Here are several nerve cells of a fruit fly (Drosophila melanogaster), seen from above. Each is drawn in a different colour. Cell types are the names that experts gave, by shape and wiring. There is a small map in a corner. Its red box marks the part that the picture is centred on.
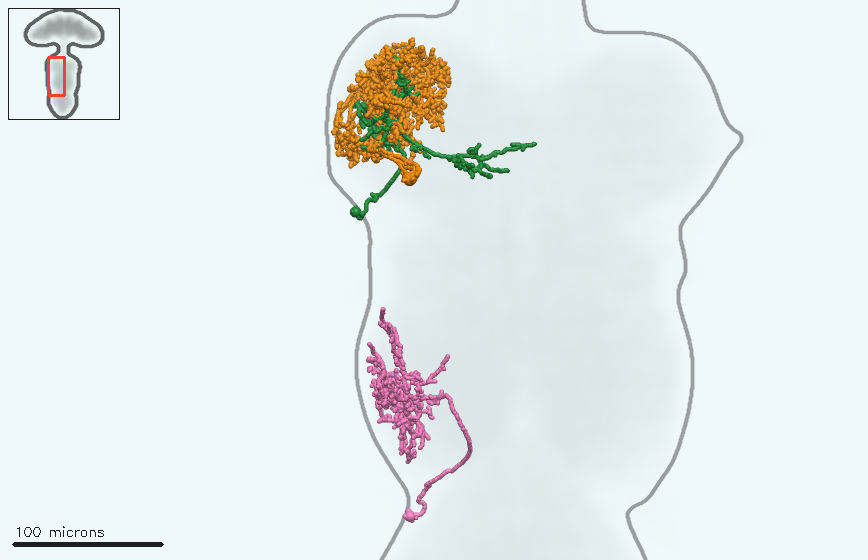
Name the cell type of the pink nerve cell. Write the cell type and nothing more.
IN21A035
